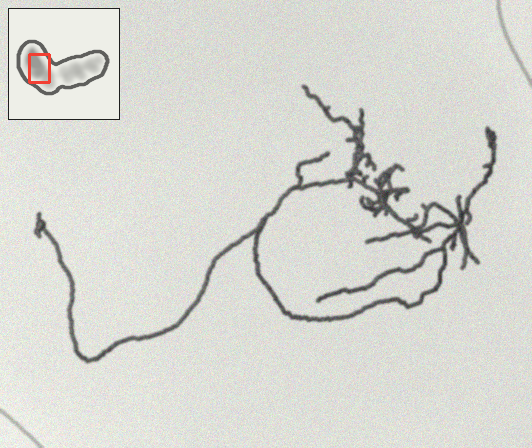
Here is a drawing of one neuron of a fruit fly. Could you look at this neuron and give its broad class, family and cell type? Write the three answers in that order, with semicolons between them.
central-brain intrinsic neuron; hemilineage MX7; GNG615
